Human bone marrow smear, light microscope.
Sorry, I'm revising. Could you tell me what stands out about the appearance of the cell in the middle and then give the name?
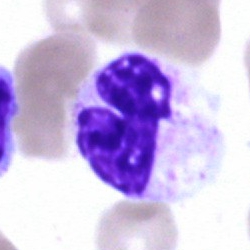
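Outline roughly round. Nucleus deeply indented, notched on its left side, and lying in the left part of the cell. Cytoplasm pale, only a faint lilac tint. A segmented neutrophil.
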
